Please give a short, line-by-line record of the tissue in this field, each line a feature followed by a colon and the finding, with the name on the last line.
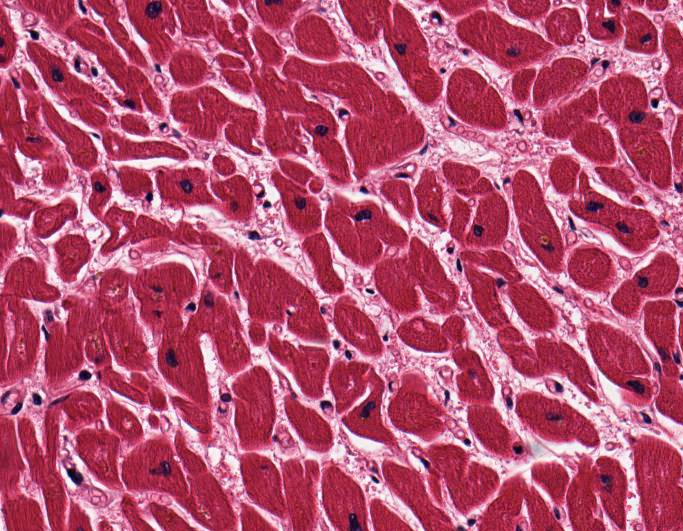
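Nuclei: oval, dark blue-purple.
Granules: fine, golden-brown, beside the nucleus in a few fibres.
Capillaries: small round profiles in the stroma between fibres.
Fat cells: none in the field.
Tissue: left ventricle of the heart.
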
